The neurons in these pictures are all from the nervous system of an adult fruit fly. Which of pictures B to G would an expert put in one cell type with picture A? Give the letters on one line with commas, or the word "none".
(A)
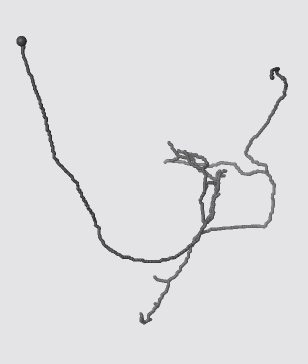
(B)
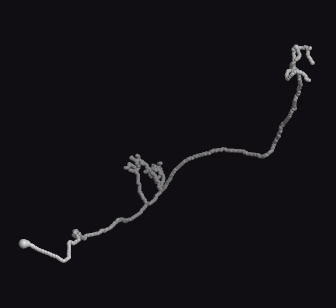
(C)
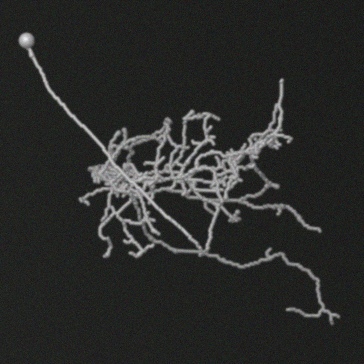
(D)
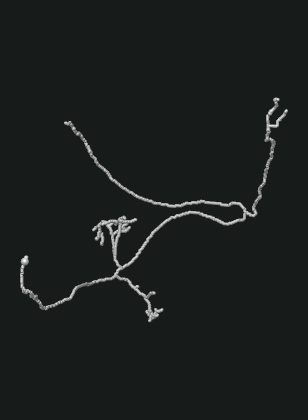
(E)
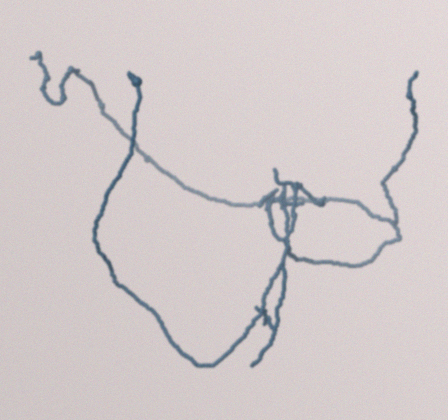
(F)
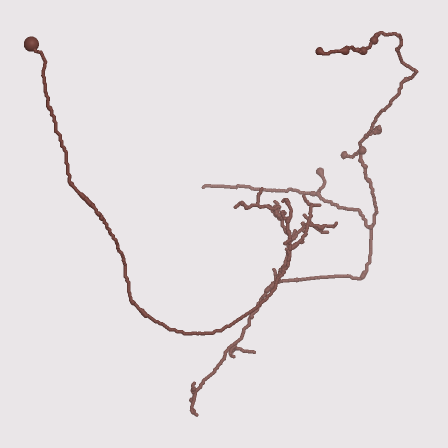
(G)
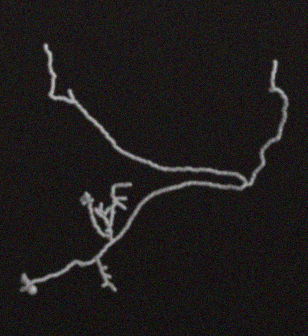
B, D, E, F, G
